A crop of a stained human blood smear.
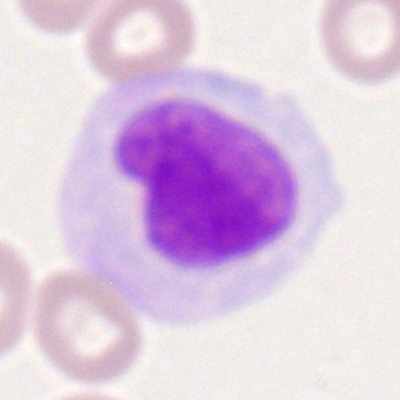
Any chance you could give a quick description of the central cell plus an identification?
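Notice the indent on the left side of the nucleus, which gives it a kidney shape. There's plenty of pale grey-blue cytoplasm, widest on the left, and the outline is somewhat irregular and angular rather than smoothly round. It's a monocyte.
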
